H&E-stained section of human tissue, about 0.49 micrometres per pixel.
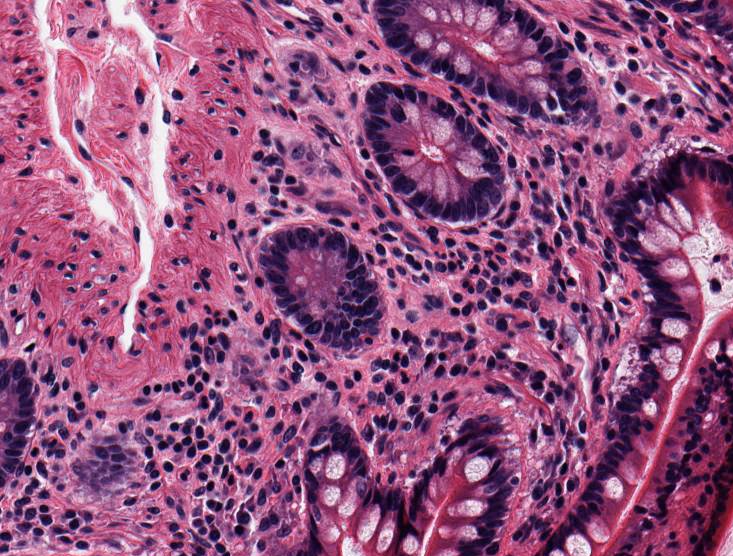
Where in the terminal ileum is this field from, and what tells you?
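Intestinal crypt, glands in cross-section. Single layer of tall columnar cells, dark nuclei basal; many goblet cells with pale rounded mucin vacuoles. Lumina small, central.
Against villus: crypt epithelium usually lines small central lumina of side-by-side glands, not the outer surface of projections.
Stroma crowded with small round dark-nucleated cells, densest lower left and centre.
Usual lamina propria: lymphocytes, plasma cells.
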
